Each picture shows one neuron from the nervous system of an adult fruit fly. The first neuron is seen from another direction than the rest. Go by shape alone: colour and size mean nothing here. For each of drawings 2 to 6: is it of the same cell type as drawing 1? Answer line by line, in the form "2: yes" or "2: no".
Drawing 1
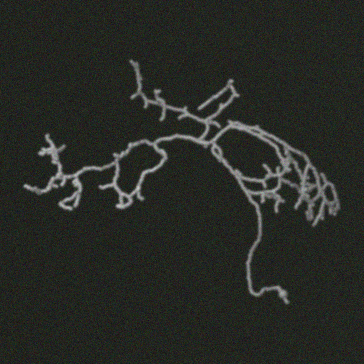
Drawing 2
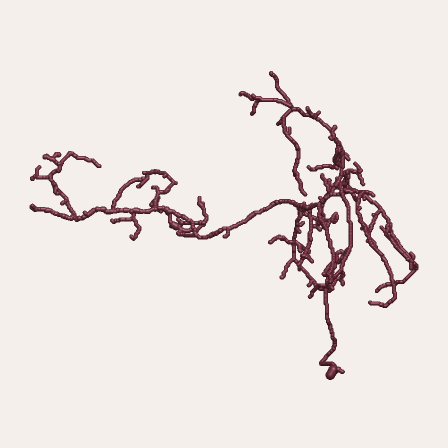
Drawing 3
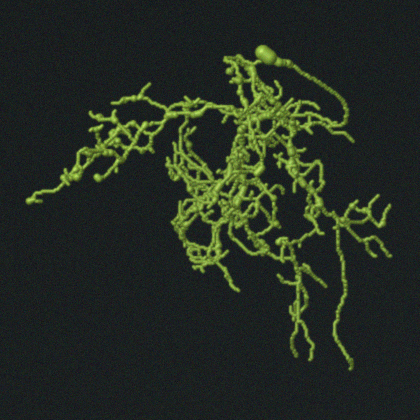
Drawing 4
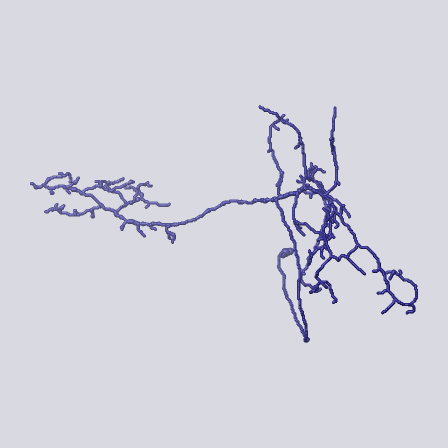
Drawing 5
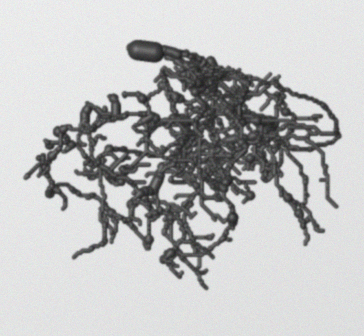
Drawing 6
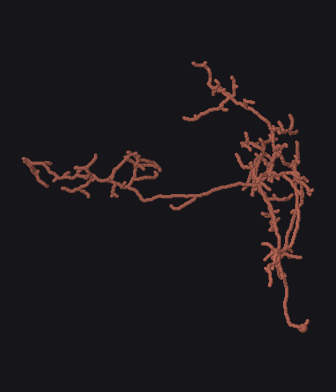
2: yes
3: no
4: yes
5: no
6: yes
